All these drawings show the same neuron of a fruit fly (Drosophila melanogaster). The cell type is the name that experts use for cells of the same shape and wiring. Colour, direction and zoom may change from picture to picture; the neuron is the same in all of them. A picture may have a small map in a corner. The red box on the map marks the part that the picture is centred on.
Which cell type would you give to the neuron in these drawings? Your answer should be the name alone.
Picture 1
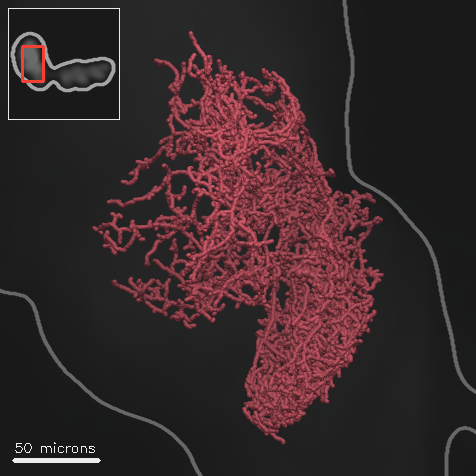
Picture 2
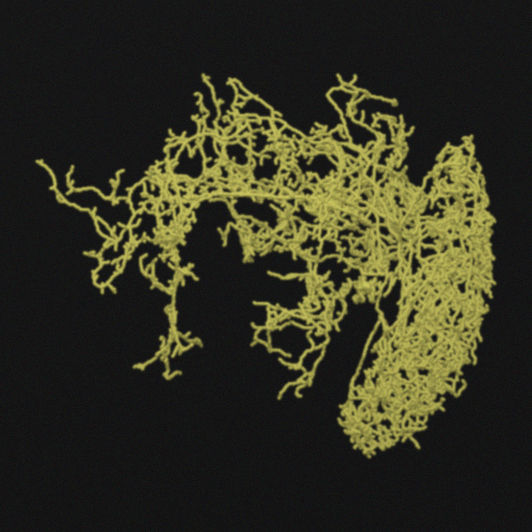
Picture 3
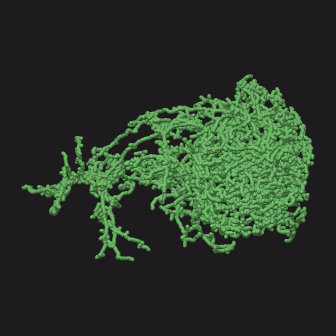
LoVC18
